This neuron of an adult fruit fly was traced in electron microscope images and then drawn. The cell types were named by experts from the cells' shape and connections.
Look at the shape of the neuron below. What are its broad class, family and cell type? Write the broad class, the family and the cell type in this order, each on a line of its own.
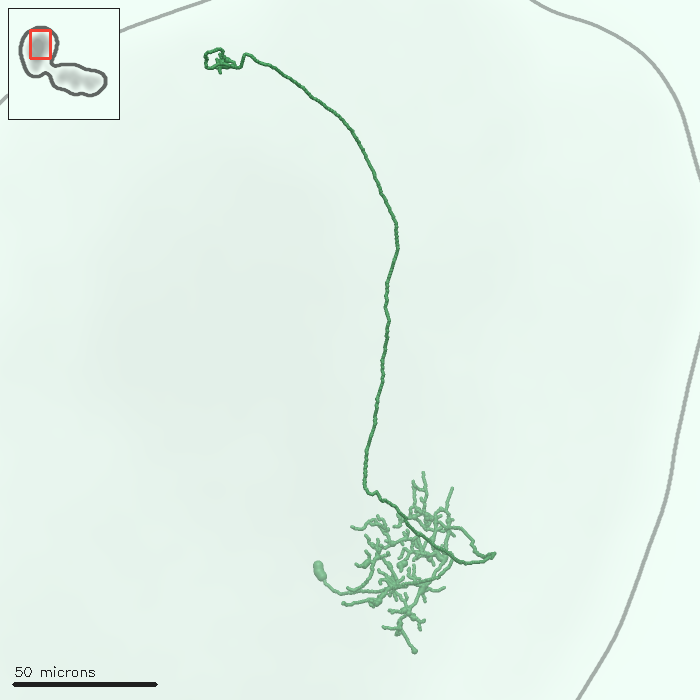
visual projection neuron
MeTu
MeTu3c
